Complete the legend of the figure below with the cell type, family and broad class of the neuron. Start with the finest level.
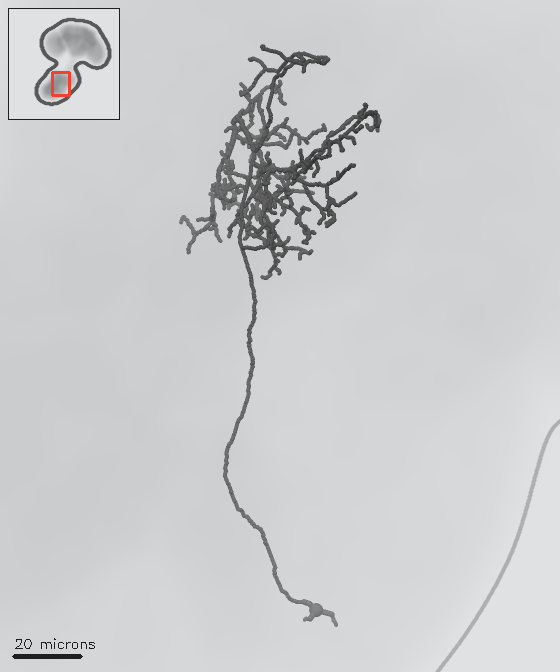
IN12A054; hemilineage 12A; nerve-cord intrinsic neuron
